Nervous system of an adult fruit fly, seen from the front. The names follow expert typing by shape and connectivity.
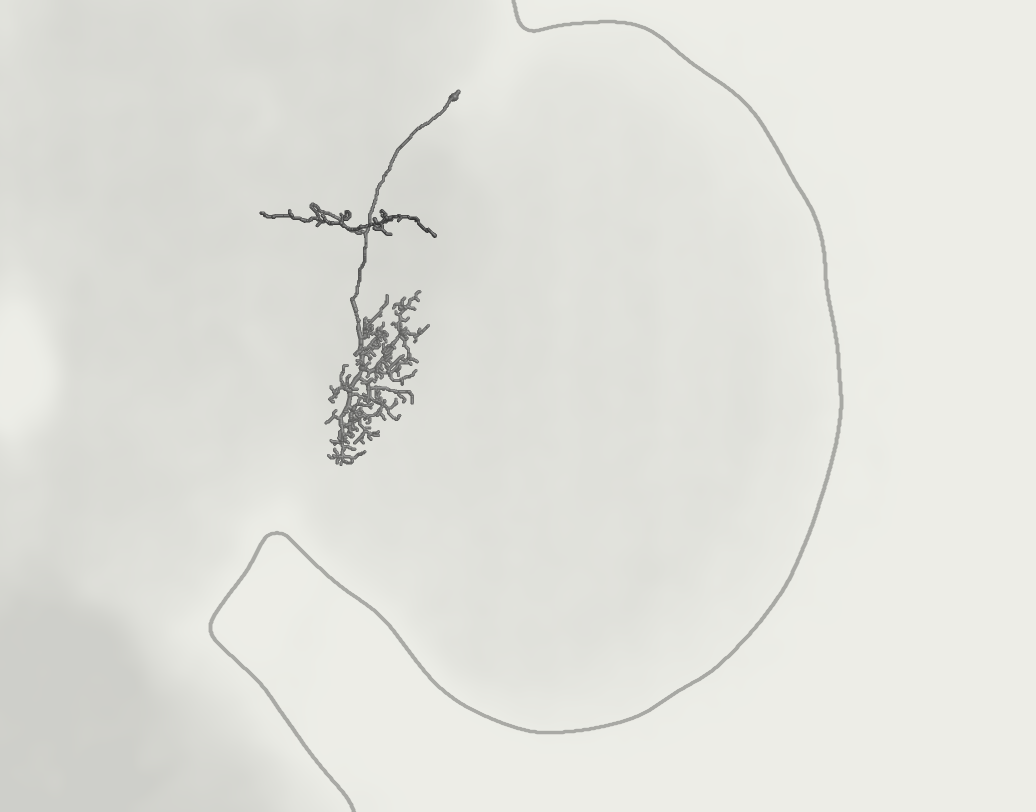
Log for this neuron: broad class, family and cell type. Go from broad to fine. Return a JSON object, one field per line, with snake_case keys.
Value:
{
 "broad_class": "visual projection neuron",
 "family": "hemilineage VPNp3",
 "cell_type": "LC11"
}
